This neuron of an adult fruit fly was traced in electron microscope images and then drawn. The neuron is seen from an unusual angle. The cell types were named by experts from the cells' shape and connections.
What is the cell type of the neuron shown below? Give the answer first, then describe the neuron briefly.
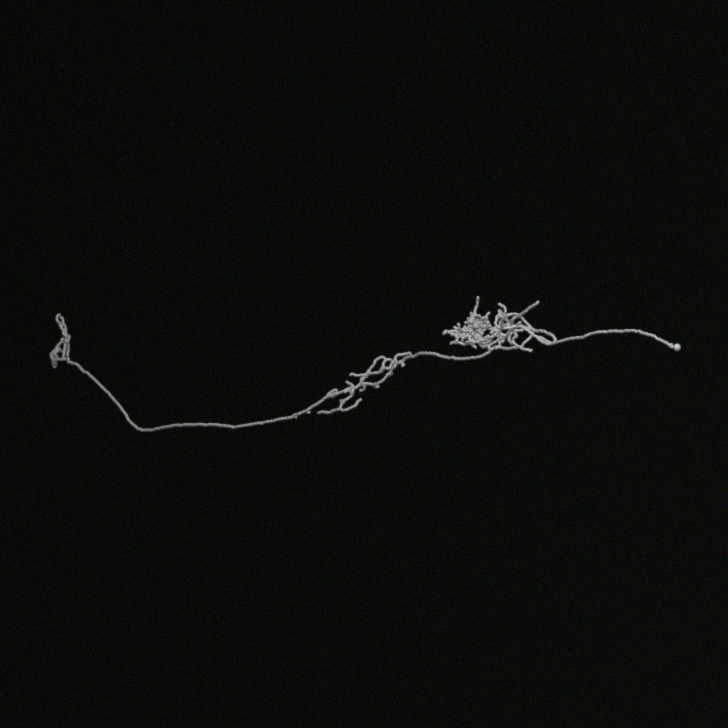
It is of cell type AN06B048. This is an ascending neuron. Its cell body lies on the right of the picture. In this view it is more than twice as wide as it is tall.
